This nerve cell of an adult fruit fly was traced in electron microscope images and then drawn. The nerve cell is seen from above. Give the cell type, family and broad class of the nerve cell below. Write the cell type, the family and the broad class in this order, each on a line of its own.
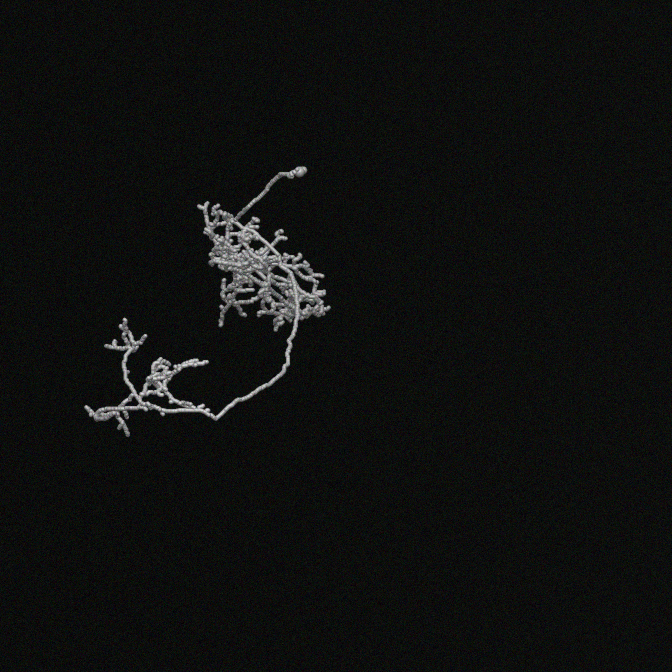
VP5+Z_adPN
hemilineage ALad1
central-brain intrinsic neuron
